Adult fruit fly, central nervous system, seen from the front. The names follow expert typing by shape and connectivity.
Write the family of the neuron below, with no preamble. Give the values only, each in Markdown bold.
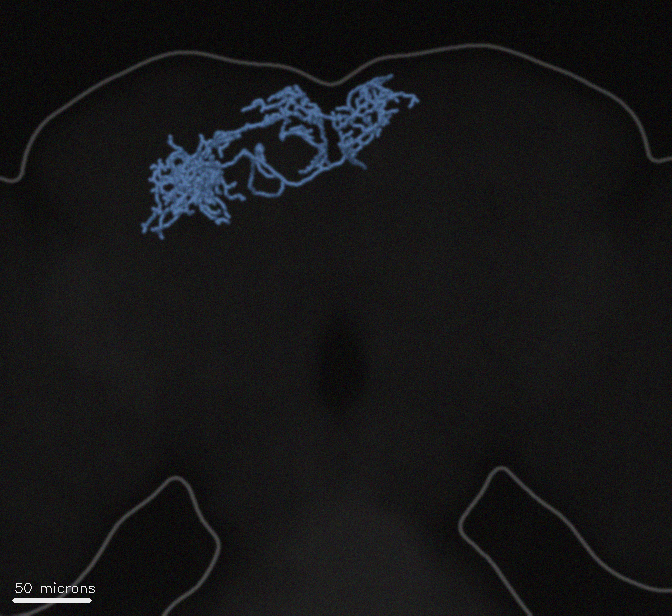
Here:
**hemilineage DM4_dorsal**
